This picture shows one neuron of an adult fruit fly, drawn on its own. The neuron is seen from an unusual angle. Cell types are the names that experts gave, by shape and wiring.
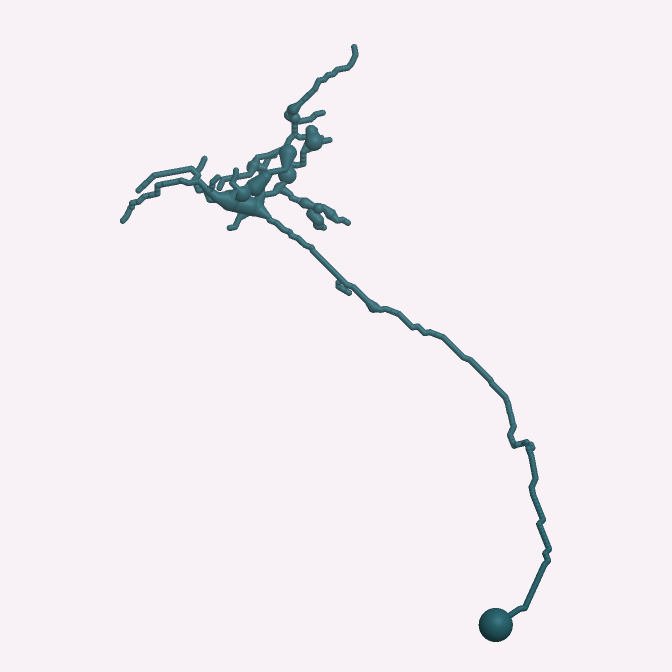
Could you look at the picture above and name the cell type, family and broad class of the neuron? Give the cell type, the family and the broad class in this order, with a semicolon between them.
Cm2; Cm; optic-lobe intrinsic neuron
